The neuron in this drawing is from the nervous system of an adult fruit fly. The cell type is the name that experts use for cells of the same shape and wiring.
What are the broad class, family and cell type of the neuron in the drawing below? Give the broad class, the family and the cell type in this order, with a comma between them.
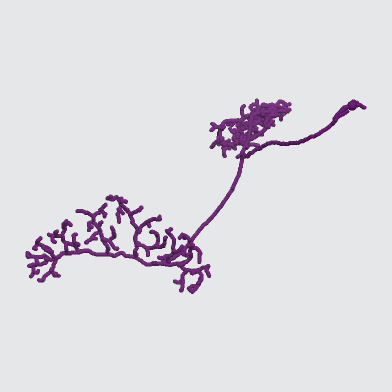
central-brain intrinsic neuron, hemilineage DL1_dorsal, FB7A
